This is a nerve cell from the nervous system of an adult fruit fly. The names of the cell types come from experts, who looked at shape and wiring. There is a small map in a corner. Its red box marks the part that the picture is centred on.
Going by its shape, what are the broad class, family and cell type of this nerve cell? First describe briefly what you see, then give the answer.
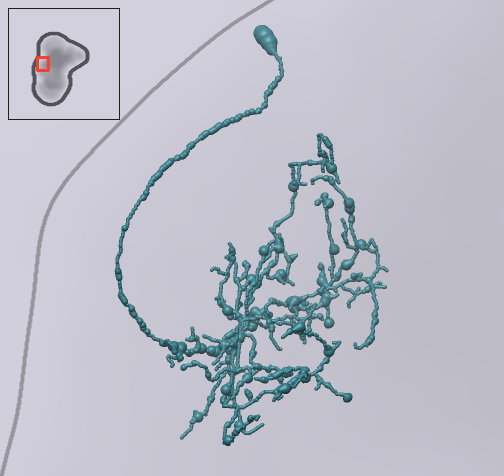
Dozens of branch ends can be seen. In this view it is taller than it is wide. This is a central-brain intrinsic neuron. Its family is hemilineage MD_SA1. The cell type is GNG406.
